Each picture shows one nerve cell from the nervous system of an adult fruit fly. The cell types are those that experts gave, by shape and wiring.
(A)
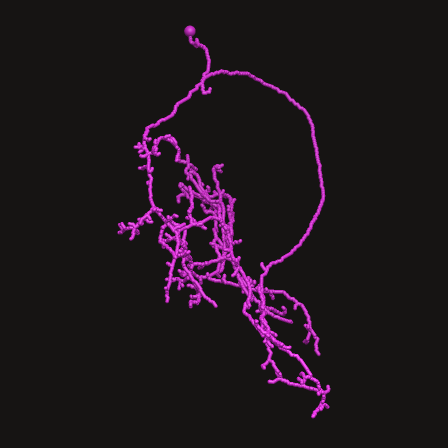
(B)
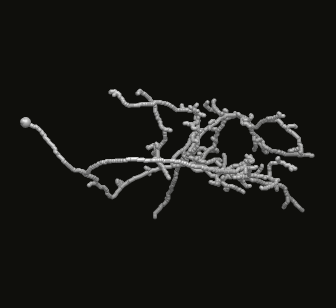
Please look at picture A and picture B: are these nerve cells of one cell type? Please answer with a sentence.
They are of different cell types.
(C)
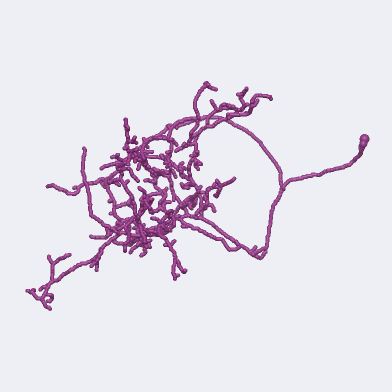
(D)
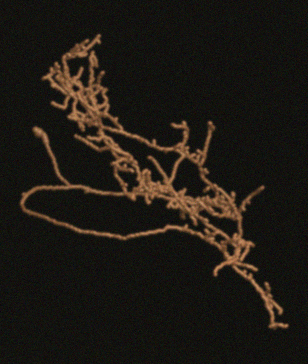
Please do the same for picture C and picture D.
They are of different cell types.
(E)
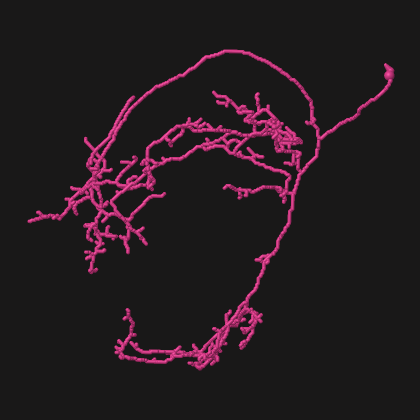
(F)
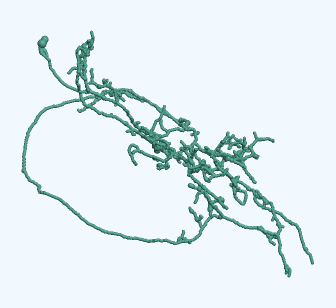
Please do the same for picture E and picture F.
They are of different cell types.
